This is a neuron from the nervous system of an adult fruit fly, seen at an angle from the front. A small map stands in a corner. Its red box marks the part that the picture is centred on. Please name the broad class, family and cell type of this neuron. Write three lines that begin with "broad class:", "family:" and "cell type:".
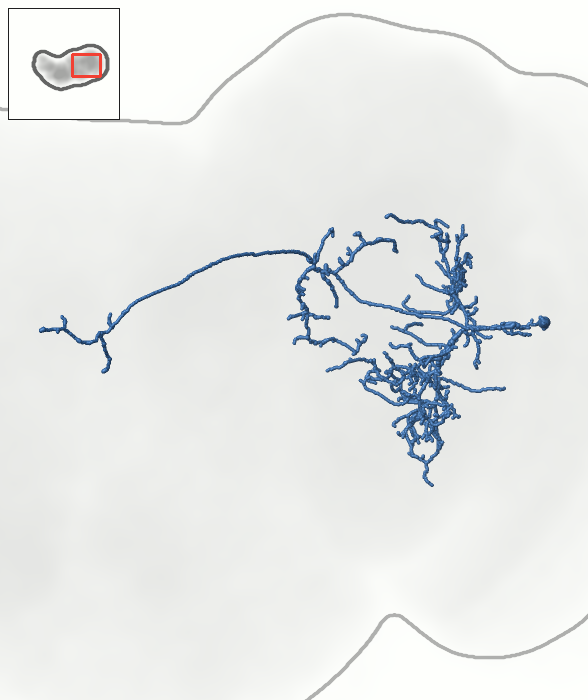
broad class: central-brain intrinsic neuron
family: hemilineage VLPa1_medial
cell type: aSP10A_b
